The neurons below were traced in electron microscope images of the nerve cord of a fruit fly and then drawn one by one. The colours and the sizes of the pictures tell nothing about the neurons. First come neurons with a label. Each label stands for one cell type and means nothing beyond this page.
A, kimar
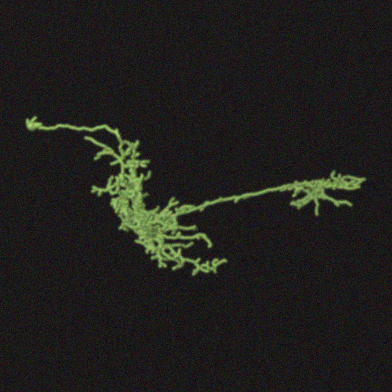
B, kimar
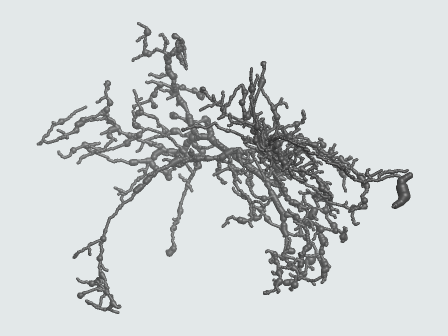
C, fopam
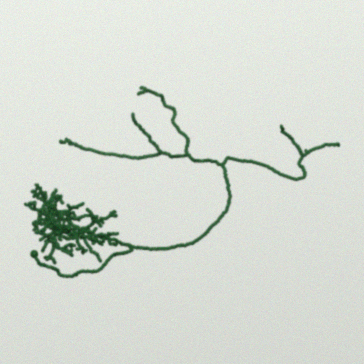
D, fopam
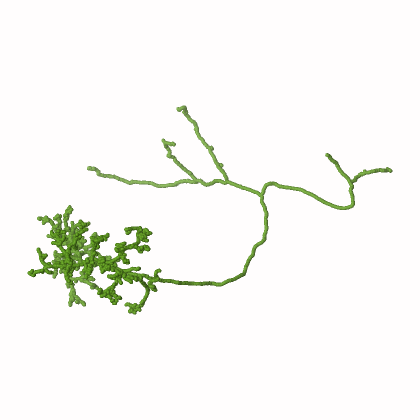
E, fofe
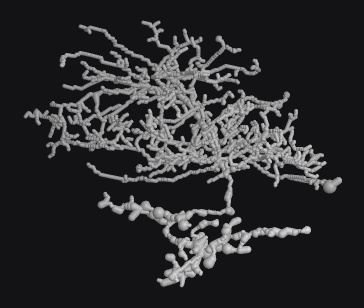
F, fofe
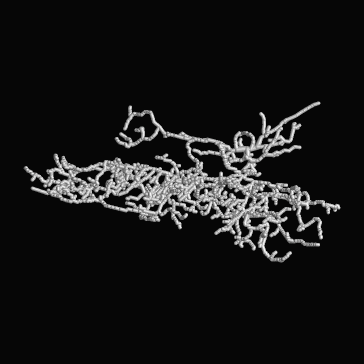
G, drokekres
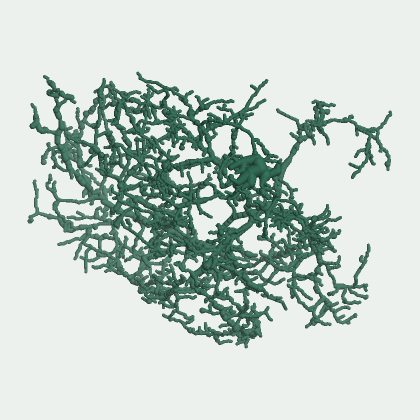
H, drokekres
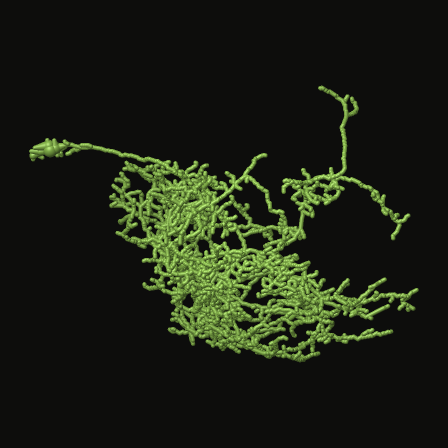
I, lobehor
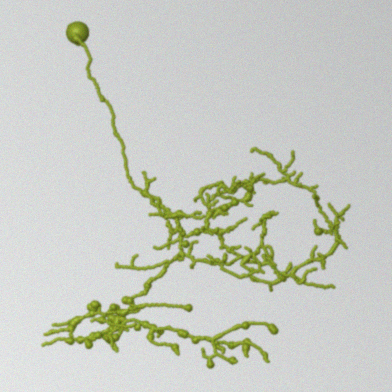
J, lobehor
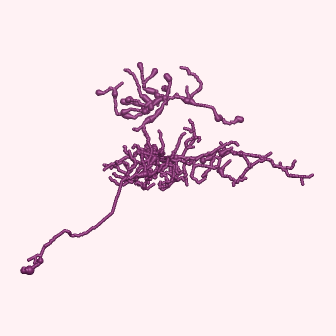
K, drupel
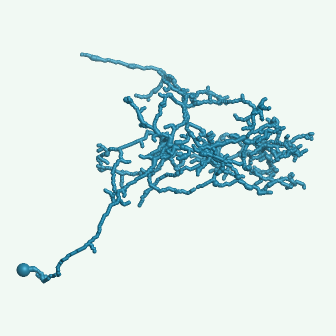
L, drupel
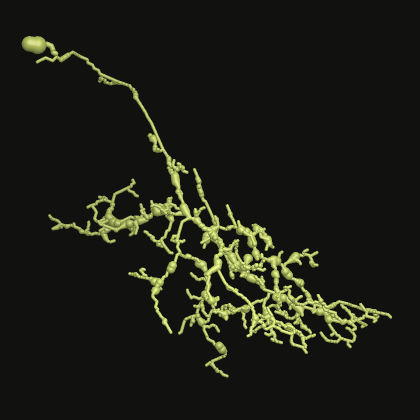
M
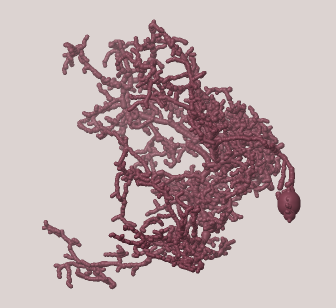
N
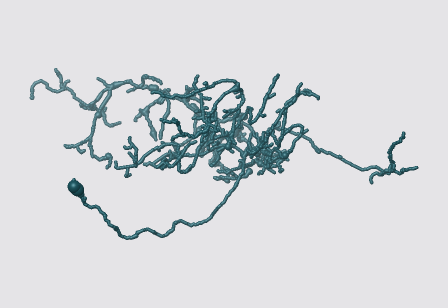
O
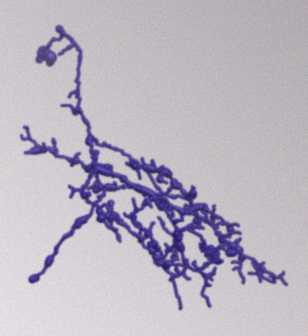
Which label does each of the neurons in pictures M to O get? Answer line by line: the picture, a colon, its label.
M: drokekres
N: fofe
O: drupel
